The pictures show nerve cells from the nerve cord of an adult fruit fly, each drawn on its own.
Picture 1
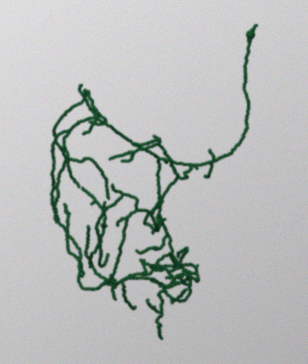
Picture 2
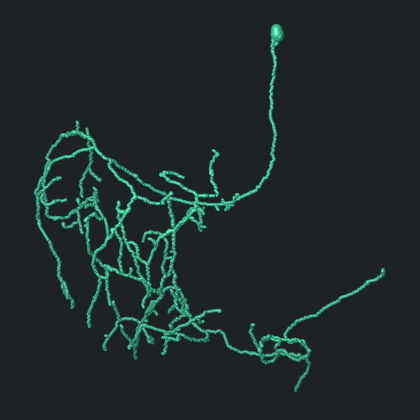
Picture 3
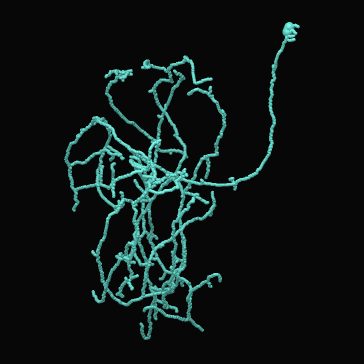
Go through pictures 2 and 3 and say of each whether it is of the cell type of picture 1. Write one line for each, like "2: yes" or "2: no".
2: yes
3: yes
